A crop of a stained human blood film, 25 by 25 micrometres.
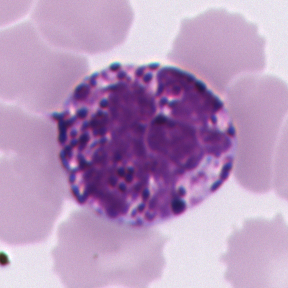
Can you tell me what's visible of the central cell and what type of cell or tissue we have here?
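Granules are spread across the cytoplasm and over the nucleus as well. The nucleus looks lobed, although granules partly cover it. Its purple is paler and more smudged than that of the granules lying on it. Between the granules, the cytoplasm is pale and shows small colourless spots. This is a basophil.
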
